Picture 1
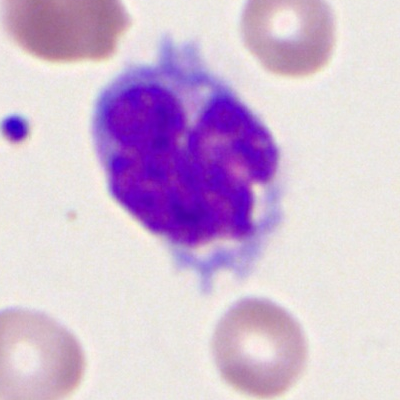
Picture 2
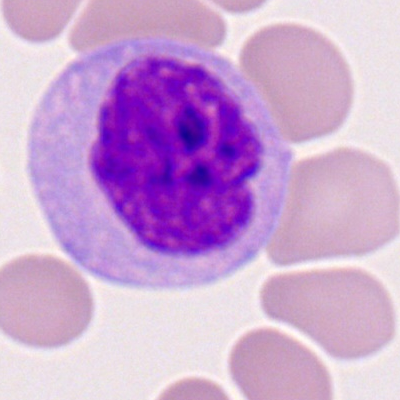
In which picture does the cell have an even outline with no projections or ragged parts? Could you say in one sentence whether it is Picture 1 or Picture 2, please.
A smooth outline is found on the cell in picture 2.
